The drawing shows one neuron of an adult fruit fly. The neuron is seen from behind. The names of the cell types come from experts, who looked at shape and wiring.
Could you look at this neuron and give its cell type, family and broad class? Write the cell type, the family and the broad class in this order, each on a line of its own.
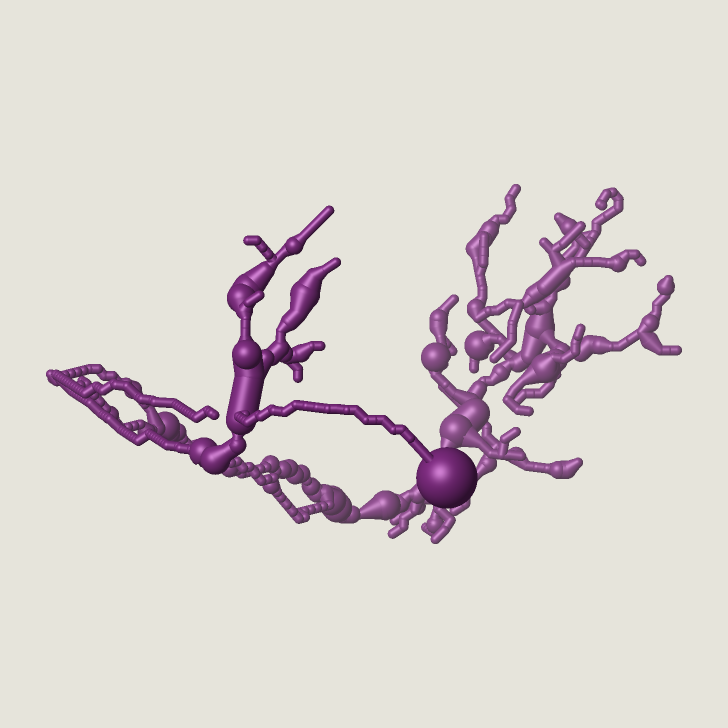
T4d
T
optic-lobe intrinsic neuron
